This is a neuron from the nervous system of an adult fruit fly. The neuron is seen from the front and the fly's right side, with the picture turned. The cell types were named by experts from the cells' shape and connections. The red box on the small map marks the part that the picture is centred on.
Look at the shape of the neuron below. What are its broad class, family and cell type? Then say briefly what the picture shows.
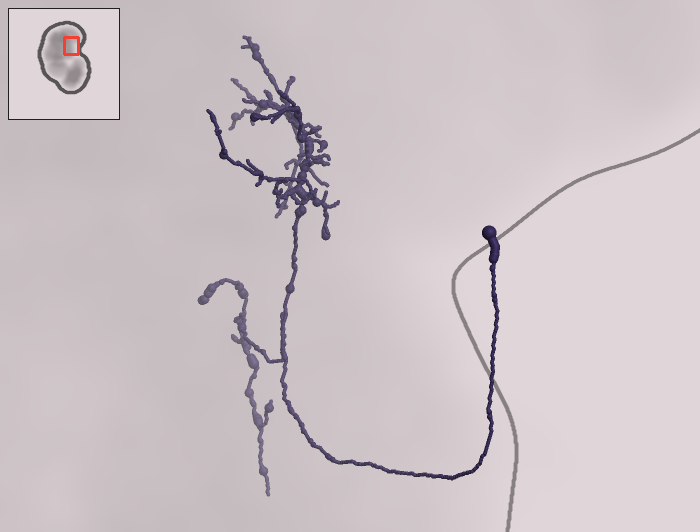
Its broad class is central-brain intrinsic neuron. The family is hemilineage MX3. Its cell type is CB3744. The picture shows dozens of branch ends. In this view it is taller than it is wide.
